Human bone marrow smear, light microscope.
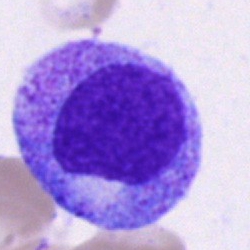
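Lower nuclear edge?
Flattened against a pale area of cytoplasm.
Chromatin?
Dark purple, finely even, no coarse clumps.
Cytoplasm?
Fine purple granules throughout, with a pale, nearly granule-free zone just below the nucleus.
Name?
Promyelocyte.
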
